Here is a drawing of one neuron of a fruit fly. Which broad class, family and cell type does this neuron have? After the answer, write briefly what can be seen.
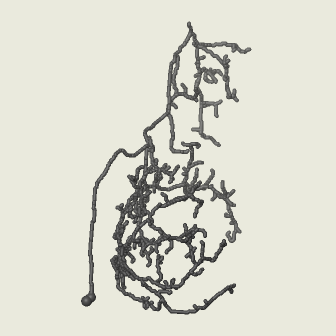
Its broad class is central-brain intrinsic neuron. The family is hemilineage SLPp&v1_posterior. The cell type is LHPV4c2. The cell body is at the lower left of the picture. The picture shows dozens of branch ends.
